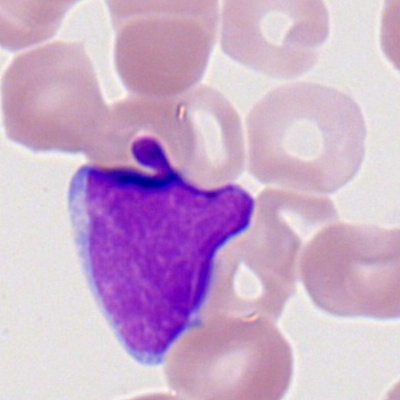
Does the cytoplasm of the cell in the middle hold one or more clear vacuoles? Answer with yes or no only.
No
